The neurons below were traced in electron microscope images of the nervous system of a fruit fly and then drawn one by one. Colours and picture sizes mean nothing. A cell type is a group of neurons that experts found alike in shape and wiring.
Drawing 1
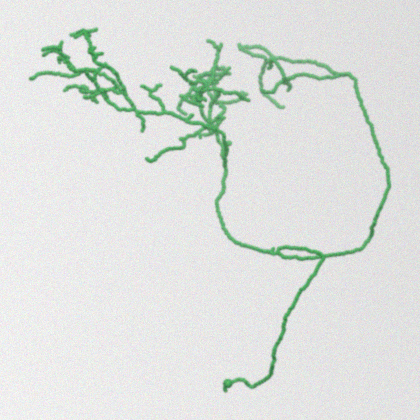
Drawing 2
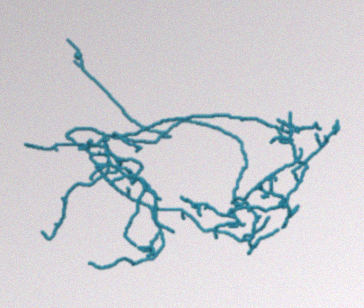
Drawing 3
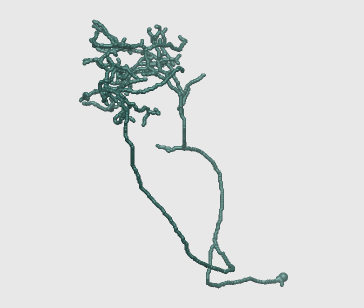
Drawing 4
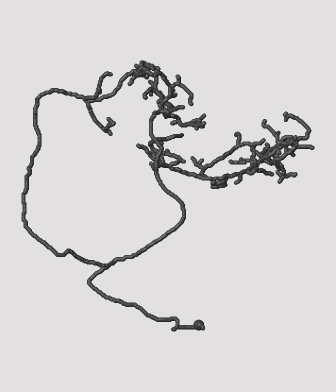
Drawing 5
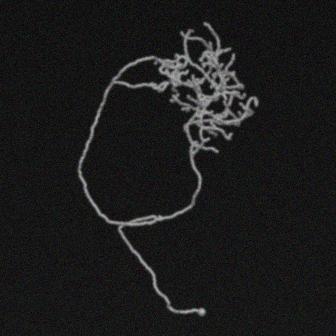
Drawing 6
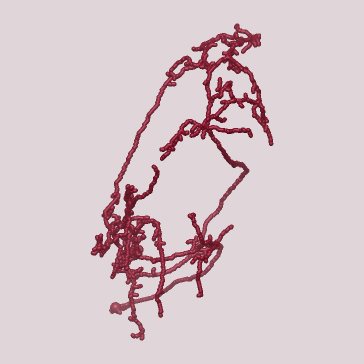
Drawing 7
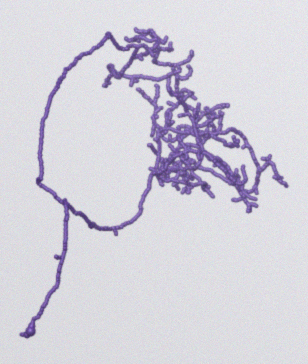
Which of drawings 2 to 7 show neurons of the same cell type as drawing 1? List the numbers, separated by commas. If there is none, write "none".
4, 7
